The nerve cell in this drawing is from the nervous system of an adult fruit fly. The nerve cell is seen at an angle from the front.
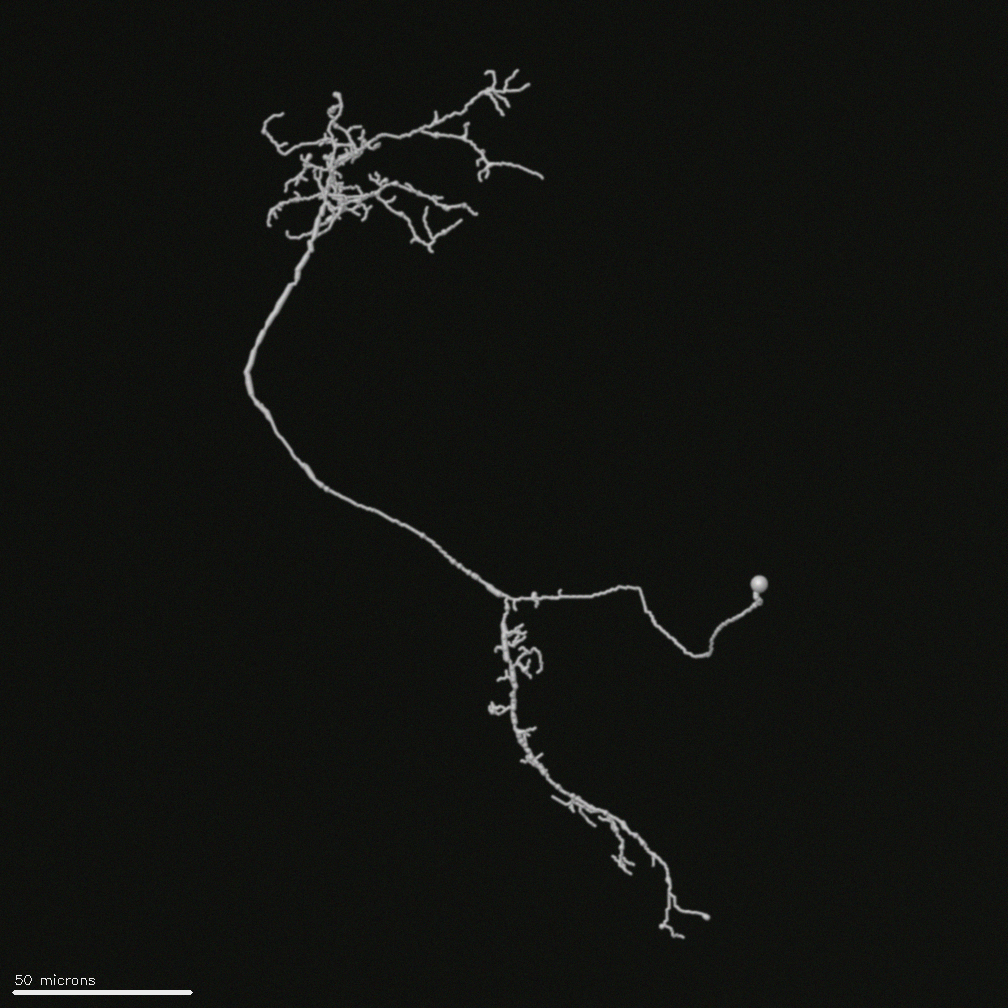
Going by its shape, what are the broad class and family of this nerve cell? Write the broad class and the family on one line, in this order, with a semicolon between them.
central-brain intrinsic neuron; hemilineage CREa1_ventral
